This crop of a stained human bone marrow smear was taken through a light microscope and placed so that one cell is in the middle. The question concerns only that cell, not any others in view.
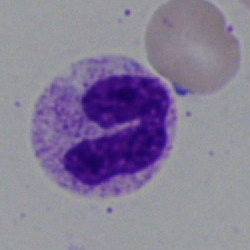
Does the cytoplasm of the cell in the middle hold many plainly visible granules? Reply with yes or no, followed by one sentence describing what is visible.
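Yes. Fine lilac-purple granules are scattered throughout the cytoplasm.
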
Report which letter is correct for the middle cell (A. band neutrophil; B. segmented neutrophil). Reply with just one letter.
B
